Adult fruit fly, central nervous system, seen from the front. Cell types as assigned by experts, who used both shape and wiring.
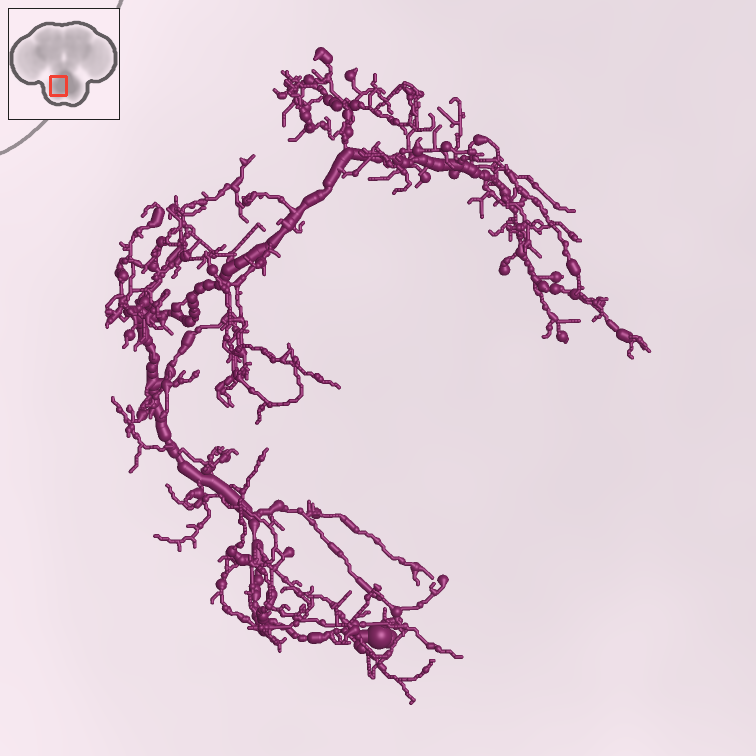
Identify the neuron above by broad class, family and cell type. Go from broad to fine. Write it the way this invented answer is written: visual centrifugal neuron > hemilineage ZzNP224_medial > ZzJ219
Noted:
nerve-cord intrinsic neuron > hemilineage 13A > IN13A028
